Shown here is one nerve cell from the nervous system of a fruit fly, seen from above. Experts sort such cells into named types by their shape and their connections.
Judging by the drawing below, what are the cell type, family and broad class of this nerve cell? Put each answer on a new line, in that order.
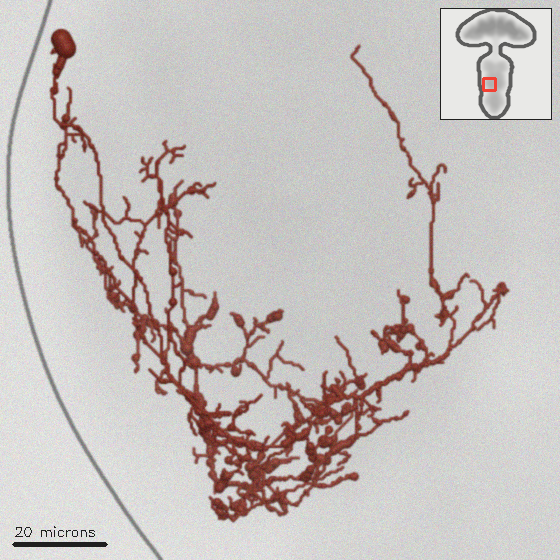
IN19A048
hemilineage 19A
nerve-cord intrinsic neuron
